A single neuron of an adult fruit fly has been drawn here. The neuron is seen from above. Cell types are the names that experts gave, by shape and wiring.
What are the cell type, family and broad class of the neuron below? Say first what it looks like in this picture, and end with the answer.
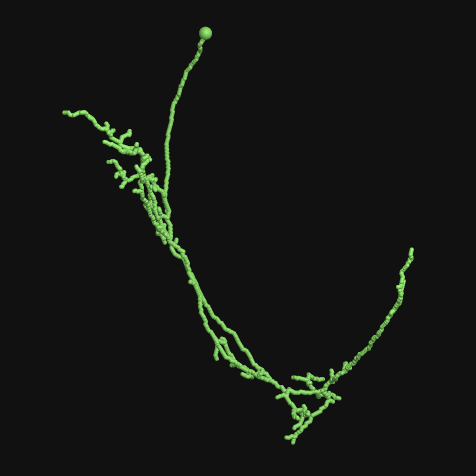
The cell body is at the top of the picture. As drawn here it is about as wide as it is tall. The cell type is CB2950. The family is hemilineage LALa1_posterior. This is a central-brain intrinsic neuron.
